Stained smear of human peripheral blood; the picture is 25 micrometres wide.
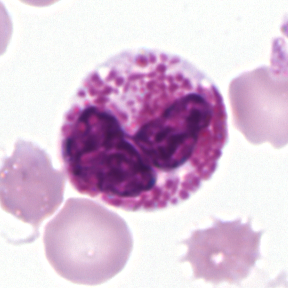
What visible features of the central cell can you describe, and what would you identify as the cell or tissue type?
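Outline round, smooth. Nucleus split into two lobes; no nucleoli seen. Cytoplasm packed with coarse, round granules. Eosinophil.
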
